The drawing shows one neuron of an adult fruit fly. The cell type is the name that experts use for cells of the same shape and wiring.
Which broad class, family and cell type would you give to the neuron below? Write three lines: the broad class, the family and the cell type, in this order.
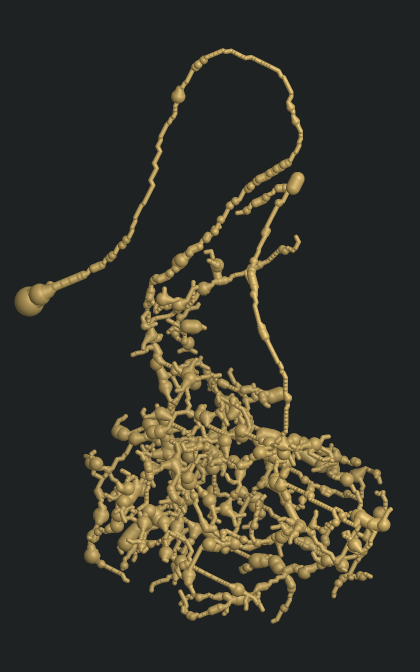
central-brain intrinsic neuron
hemilineage LHl1
LHAV4a1_b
